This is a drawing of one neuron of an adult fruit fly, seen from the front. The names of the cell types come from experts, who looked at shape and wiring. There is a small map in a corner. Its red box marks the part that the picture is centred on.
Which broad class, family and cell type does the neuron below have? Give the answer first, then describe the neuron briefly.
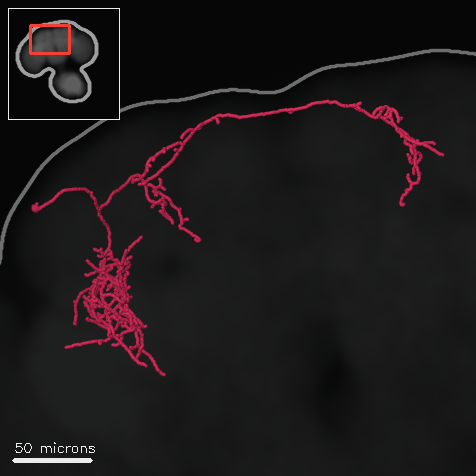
Its broad class is central-brain intrinsic neuron. The family is hemilineage SLPad1_anterior. The cell type is AVLP753m. The cell body is on the left of the picture. From left to right in the picture it spans about 250 microns.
